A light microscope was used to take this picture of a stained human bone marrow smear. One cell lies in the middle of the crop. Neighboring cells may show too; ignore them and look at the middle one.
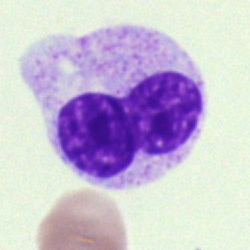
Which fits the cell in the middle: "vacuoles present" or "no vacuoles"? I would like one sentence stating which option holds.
The cytoplasm of this cell holds one or more clear vacuoles.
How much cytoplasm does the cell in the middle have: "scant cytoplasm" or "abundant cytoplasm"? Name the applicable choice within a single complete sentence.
What surrounds the nucleus is plentiful cytoplasm.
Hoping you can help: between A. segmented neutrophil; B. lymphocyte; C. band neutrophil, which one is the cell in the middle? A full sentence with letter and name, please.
Option C is correct, and the cell in the centre is a band neutrophil.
